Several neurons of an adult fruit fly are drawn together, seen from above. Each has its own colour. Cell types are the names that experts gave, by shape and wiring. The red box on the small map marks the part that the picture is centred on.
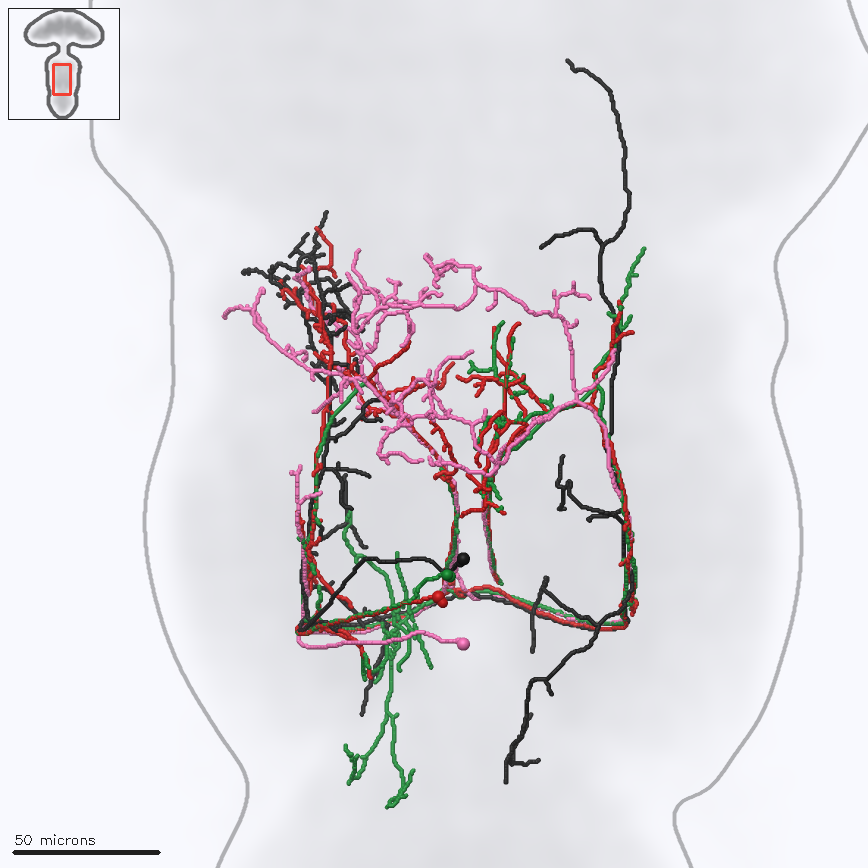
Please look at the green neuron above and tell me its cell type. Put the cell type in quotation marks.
"IN19B092"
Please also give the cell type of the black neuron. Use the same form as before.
"IN19B071"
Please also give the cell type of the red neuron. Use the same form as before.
"IN19B088"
